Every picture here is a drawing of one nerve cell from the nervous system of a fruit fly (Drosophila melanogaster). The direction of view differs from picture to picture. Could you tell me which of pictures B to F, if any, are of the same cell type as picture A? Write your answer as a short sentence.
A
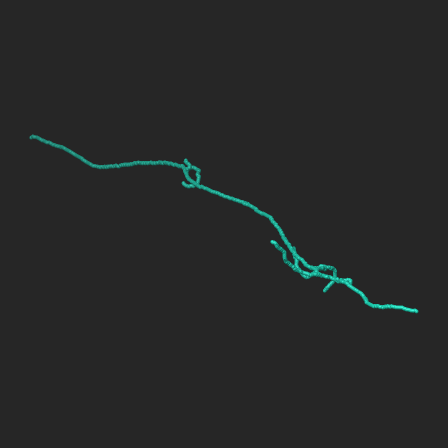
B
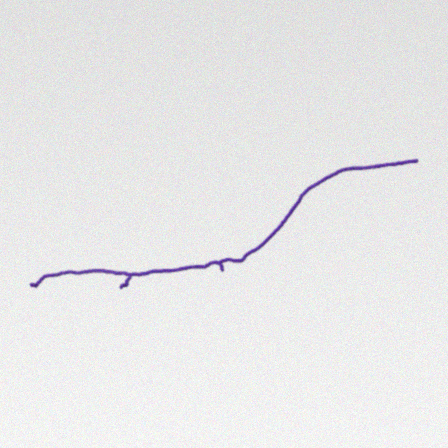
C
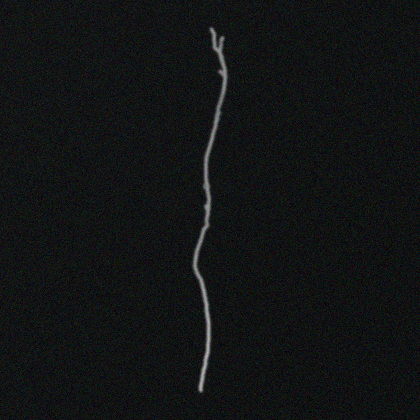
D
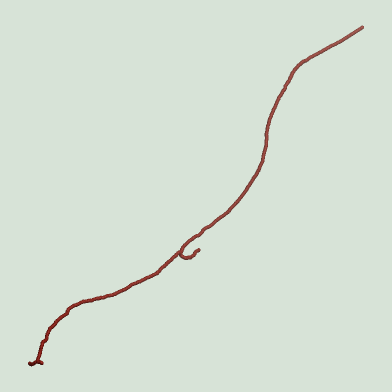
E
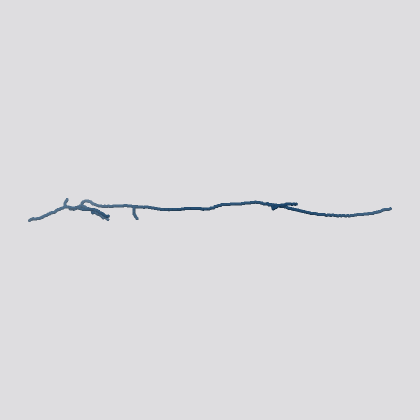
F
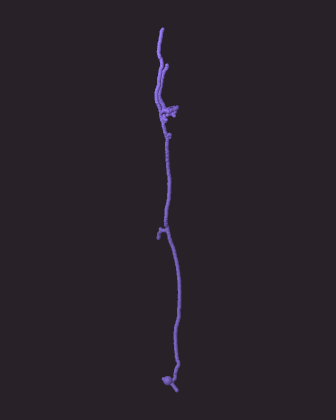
Picture E and picture F are of the same cell type.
